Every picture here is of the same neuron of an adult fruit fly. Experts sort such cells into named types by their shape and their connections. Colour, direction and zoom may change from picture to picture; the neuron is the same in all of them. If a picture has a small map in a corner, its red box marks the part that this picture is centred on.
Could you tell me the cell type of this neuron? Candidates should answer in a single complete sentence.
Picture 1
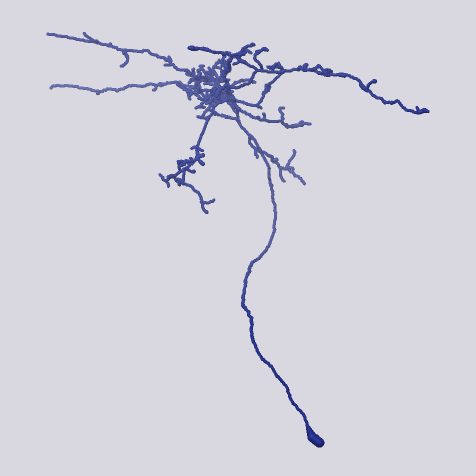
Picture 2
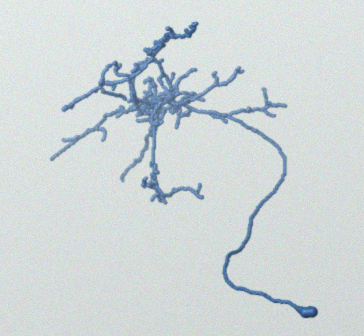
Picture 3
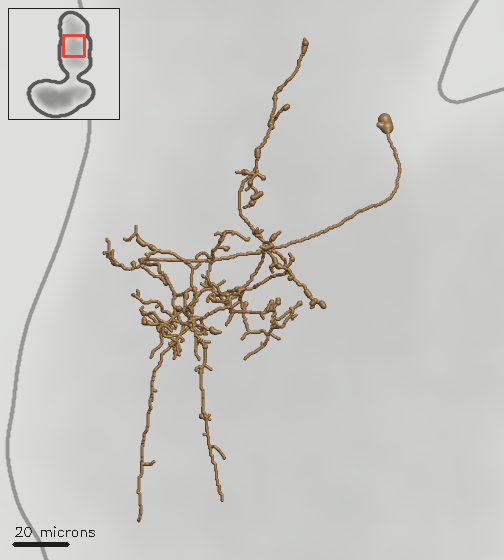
The cell type held by this neuron is IN06A054.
